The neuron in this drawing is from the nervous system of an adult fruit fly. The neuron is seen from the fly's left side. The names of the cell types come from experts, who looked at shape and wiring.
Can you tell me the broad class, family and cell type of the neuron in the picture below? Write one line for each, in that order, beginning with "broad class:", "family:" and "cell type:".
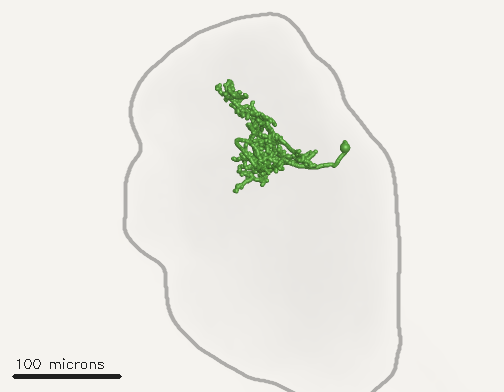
broad class: central-brain intrinsic neuron
family: hemilineage DL1_ventral
cell type: CL267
